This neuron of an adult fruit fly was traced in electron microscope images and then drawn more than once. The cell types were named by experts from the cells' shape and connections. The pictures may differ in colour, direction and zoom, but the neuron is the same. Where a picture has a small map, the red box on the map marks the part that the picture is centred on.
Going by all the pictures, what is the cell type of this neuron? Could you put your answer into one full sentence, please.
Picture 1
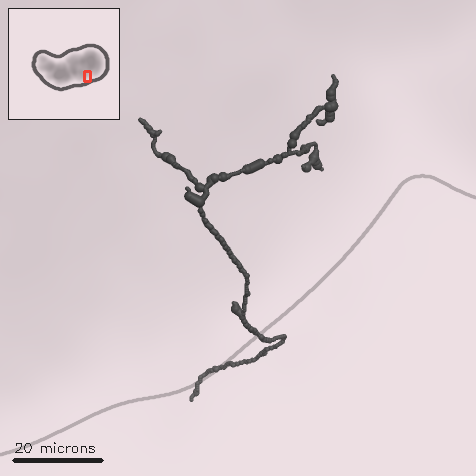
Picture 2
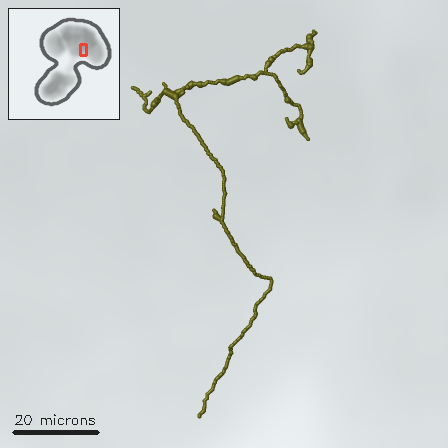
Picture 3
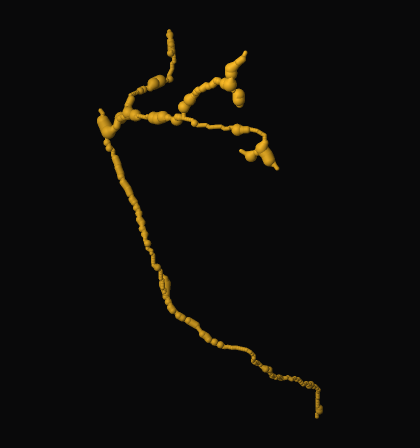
It is dorsal_tpGRN that this neuron is, by cell type.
